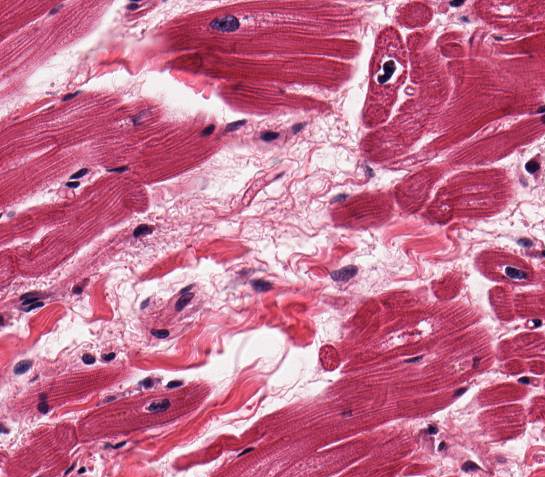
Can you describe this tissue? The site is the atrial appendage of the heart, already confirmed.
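Deep pink muscle fibre bundles occupy most of the field, running mainly obliquely. Fine cross-striations mark the fibres along their length. Centrally, between the bundles, lies loose pale connective tissue with fine wavy fibres. It contains scattered small dark oval to spindle-shaped nuclei.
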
